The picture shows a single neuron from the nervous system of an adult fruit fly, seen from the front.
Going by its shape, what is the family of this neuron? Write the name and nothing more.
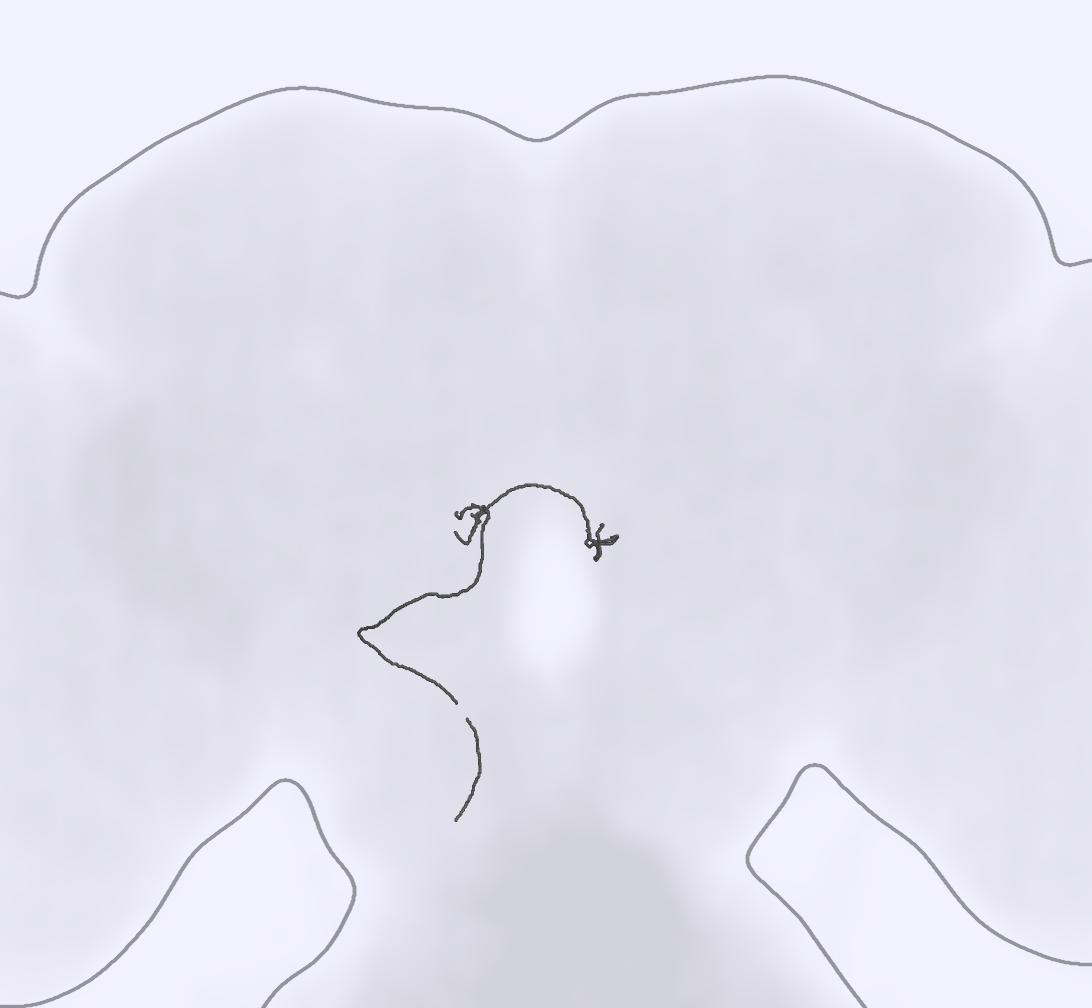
class olfactory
